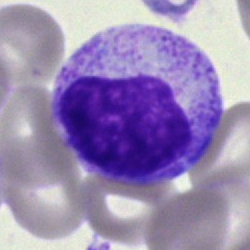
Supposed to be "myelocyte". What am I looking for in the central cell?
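Several features here fit the name myelocyte. The nucleus sits off-centre toward the lower left, with a broad band of pale lilac-grey cytoplasm above and to the right of it.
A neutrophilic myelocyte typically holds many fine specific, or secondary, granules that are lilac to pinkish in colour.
The fine purple granules scattered through this cytoplasm agree with that in their fineness.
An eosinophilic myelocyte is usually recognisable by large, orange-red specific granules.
The granules in this cell are fine and purple rather than large and orange-red, which sets it apart from that kind.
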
